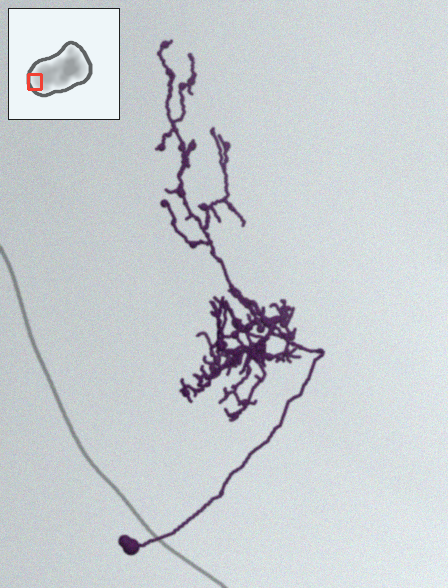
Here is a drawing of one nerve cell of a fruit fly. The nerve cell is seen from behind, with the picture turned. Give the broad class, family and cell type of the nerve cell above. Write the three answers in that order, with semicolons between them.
optic-lobe intrinsic neuron; Cm; Cm8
